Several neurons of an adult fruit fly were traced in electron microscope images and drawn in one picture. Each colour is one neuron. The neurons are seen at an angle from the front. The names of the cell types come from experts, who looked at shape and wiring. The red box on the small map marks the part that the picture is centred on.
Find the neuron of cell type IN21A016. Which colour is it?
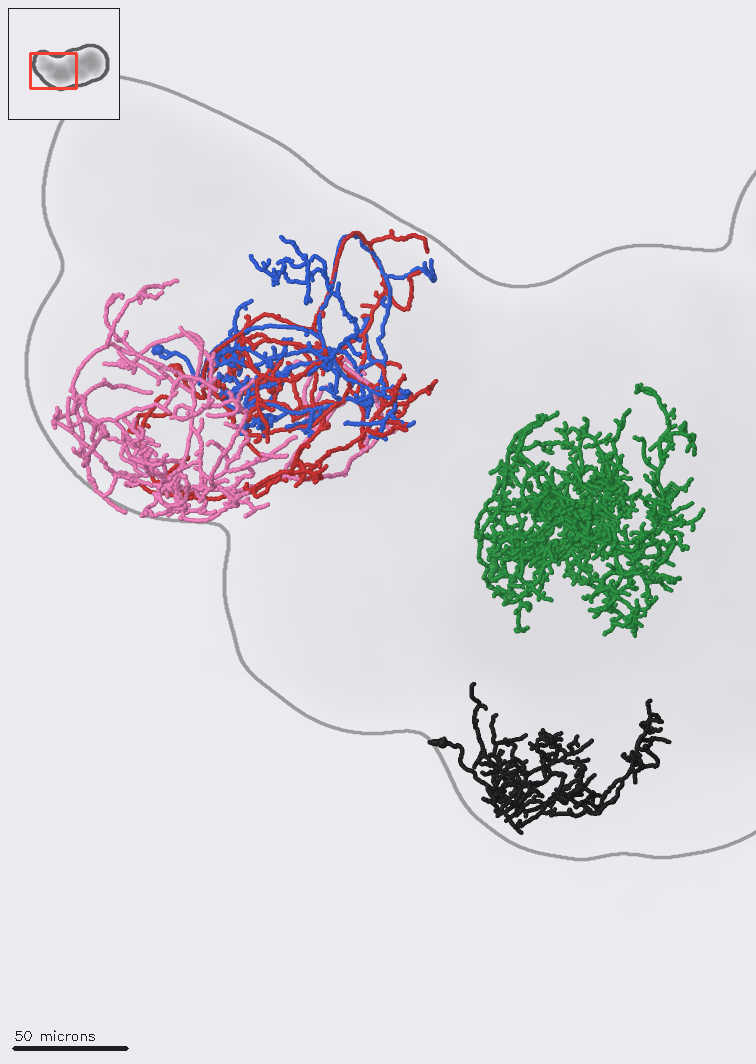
green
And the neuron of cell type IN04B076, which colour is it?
blue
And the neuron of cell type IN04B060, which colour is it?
red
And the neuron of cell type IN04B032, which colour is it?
pink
